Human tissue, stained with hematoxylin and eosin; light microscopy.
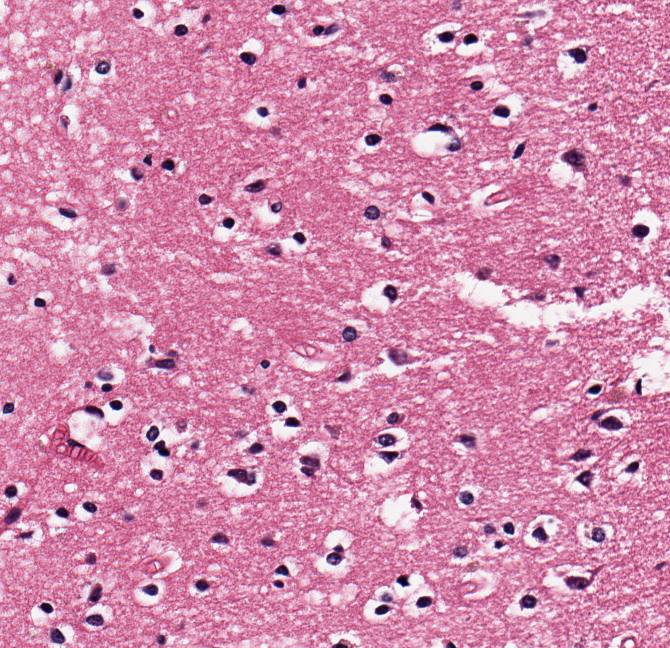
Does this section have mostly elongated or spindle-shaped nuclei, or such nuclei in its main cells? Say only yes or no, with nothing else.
No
